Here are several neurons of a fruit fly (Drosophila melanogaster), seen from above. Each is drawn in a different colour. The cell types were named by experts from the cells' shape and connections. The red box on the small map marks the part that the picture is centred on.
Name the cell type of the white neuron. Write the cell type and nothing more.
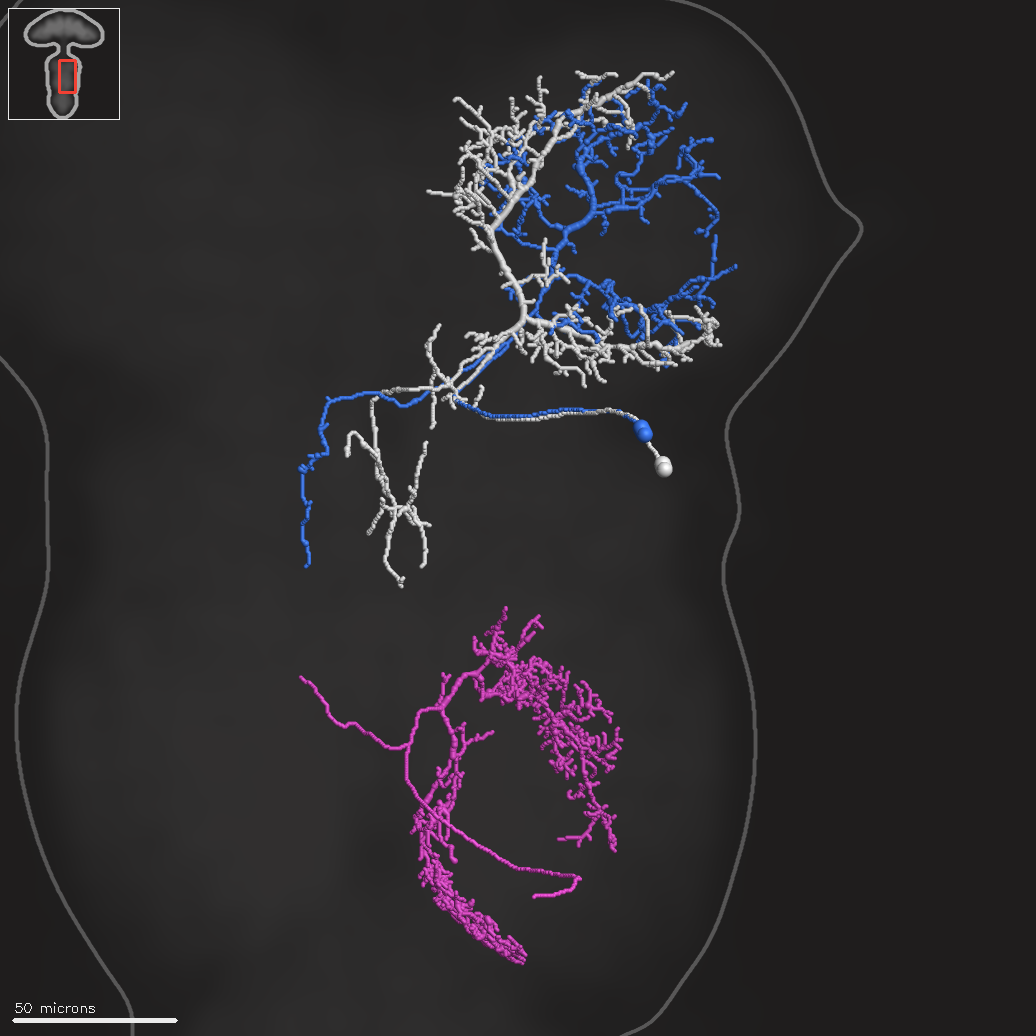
IN23B034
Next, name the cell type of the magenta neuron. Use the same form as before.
IN23B037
